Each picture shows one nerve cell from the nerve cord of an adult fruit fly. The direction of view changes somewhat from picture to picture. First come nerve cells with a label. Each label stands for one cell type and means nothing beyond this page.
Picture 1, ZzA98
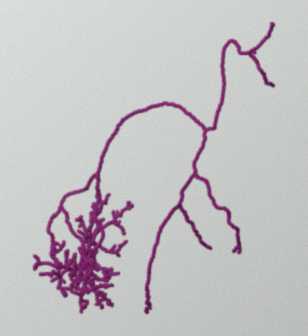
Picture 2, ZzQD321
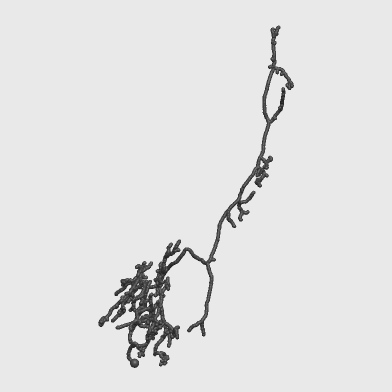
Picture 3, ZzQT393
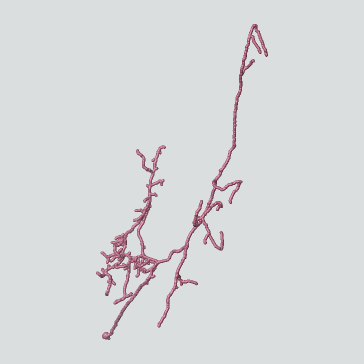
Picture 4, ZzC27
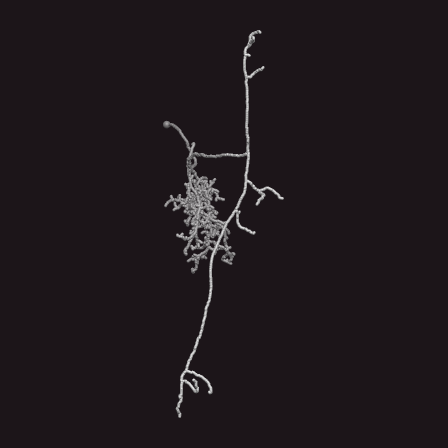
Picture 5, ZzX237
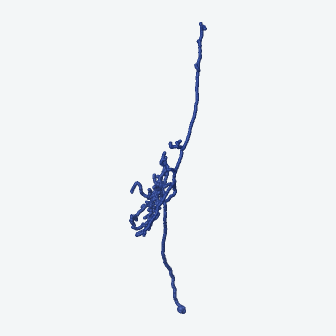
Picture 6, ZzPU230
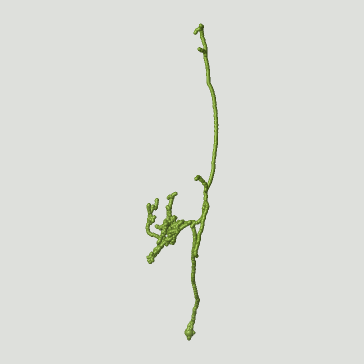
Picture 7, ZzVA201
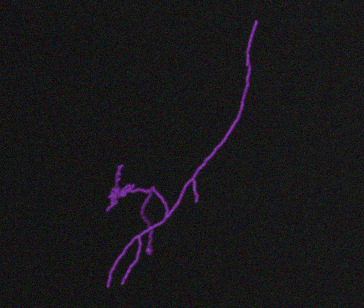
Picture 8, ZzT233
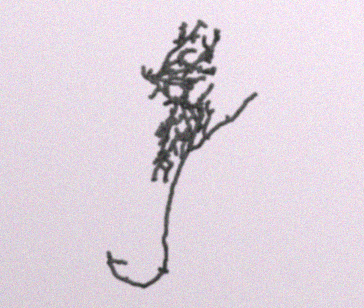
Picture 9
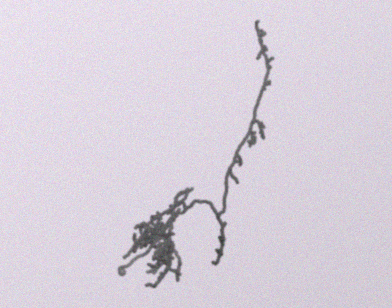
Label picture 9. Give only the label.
ZzQD321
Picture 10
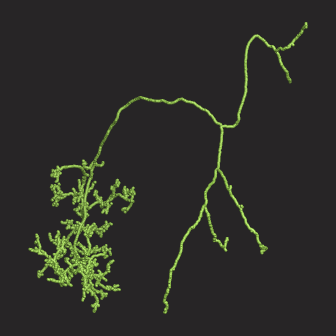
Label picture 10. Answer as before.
ZzA98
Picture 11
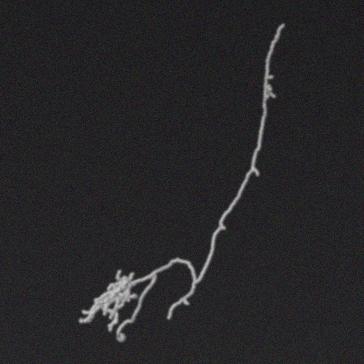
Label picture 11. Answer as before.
ZzVA201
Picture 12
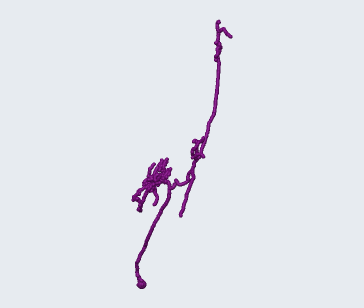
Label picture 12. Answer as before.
ZzX237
